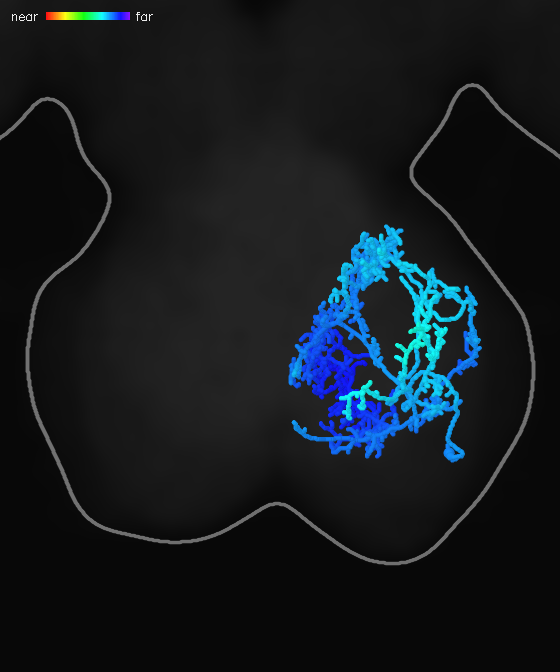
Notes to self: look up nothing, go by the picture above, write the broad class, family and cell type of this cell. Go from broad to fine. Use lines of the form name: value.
broad class: nerve-cord intrinsic neuron
family: hemilineage 16B
cell type: IN16B024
